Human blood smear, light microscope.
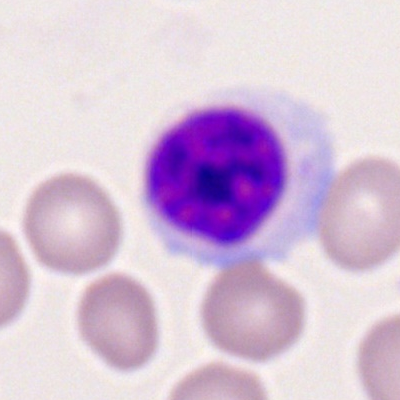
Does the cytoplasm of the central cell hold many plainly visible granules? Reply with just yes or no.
No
